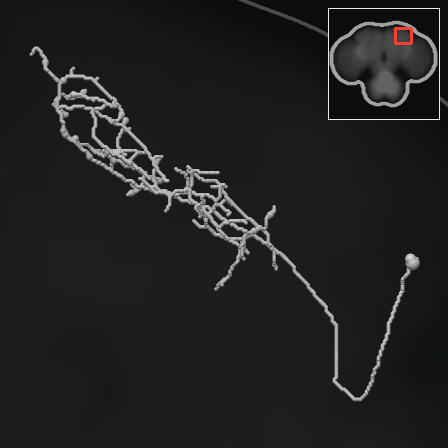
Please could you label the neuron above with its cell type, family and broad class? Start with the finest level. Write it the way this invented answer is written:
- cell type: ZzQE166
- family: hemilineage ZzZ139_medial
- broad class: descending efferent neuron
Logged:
- cell type: SLP179_a
- family: hemilineage SLPal3_and_SLPal4_dorsal
- broad class: central-brain intrinsic neuron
